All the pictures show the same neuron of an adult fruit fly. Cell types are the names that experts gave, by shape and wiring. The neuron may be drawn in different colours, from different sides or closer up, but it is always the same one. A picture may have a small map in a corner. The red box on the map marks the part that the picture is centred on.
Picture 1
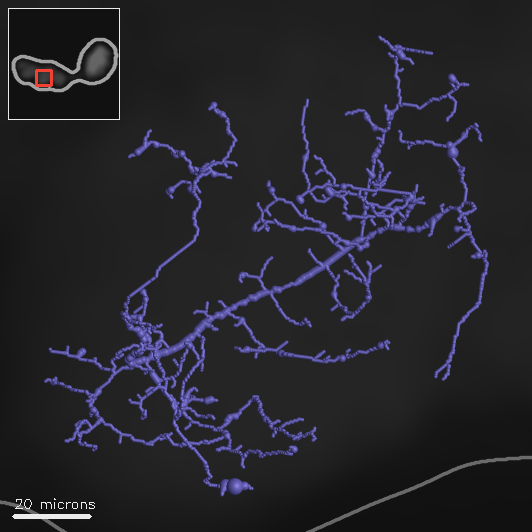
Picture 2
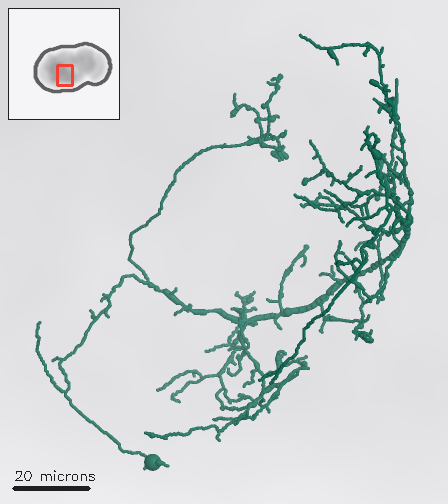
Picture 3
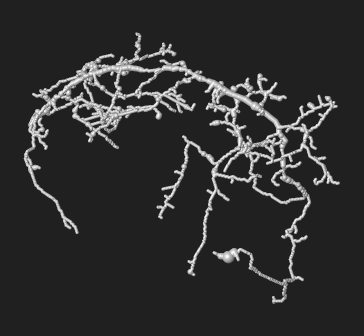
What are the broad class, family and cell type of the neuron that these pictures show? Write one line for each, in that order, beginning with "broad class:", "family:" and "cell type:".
broad class: nerve-cord intrinsic neuron
family: hemilineage 04B
cell type: IN04B037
